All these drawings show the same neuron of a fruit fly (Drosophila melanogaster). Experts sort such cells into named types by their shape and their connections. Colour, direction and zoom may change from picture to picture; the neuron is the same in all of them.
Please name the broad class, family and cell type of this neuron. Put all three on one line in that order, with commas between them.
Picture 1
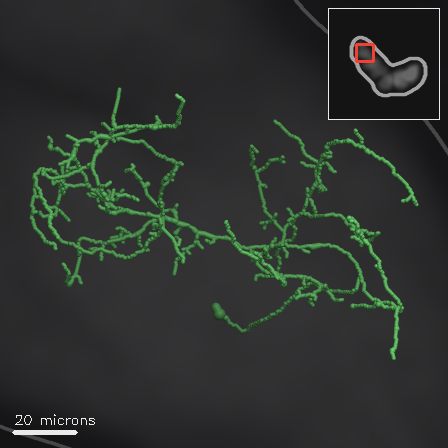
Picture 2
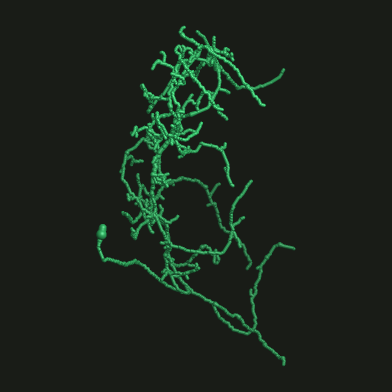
nerve-cord intrinsic neuron, hemilineage 16B, IN16B108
